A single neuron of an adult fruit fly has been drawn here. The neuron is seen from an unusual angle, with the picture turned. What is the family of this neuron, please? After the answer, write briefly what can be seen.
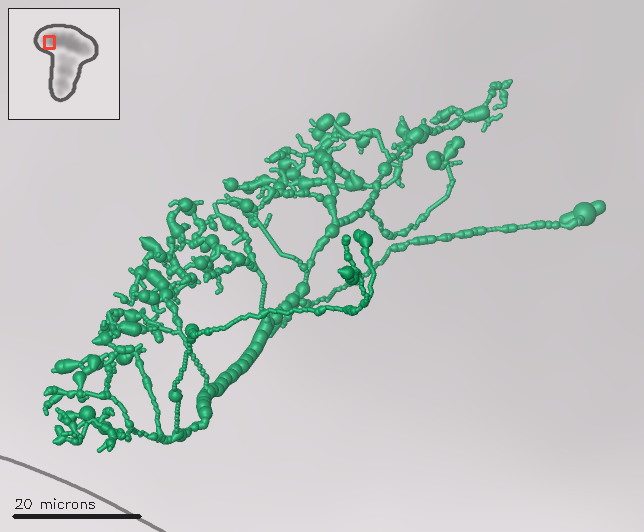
The family is Tlp. It is an optic-lobe intrinsic neuron. Its cell body lies on the right of the picture. By the scale bar it is about 90 microns wide in this view. Dozens of branch ends can be seen.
